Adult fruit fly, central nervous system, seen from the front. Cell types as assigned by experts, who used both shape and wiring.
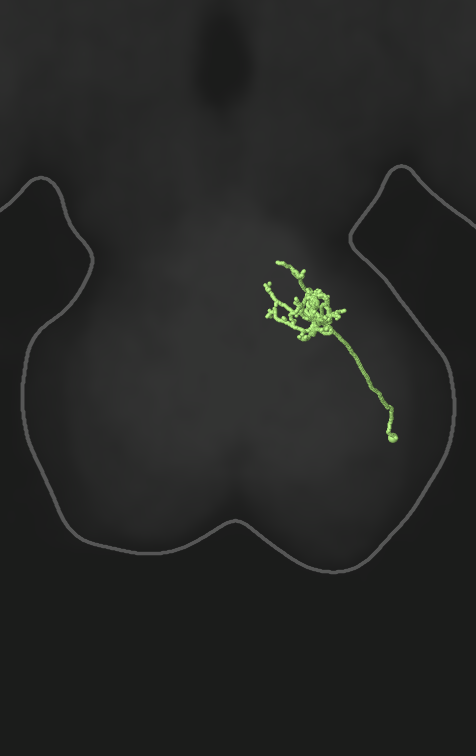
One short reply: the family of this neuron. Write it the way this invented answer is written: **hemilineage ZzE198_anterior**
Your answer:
**hemilineage 16B**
